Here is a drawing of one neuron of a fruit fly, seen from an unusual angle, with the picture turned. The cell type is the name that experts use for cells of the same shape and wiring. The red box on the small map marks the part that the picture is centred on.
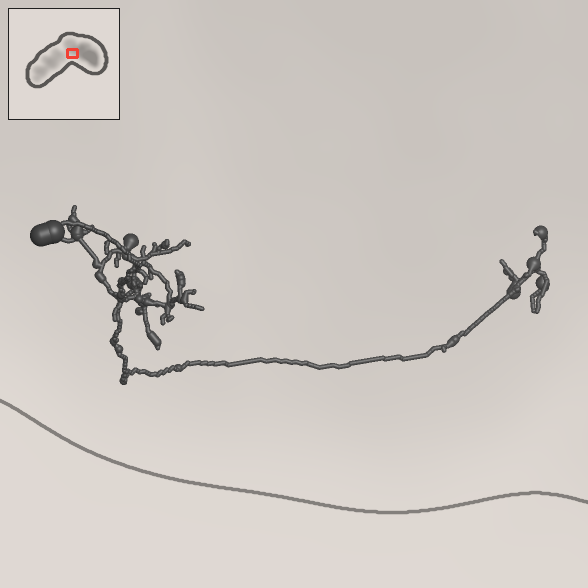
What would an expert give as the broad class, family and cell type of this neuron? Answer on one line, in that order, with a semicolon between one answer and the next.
optic-lobe intrinsic neuron; Tm; Tm5b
